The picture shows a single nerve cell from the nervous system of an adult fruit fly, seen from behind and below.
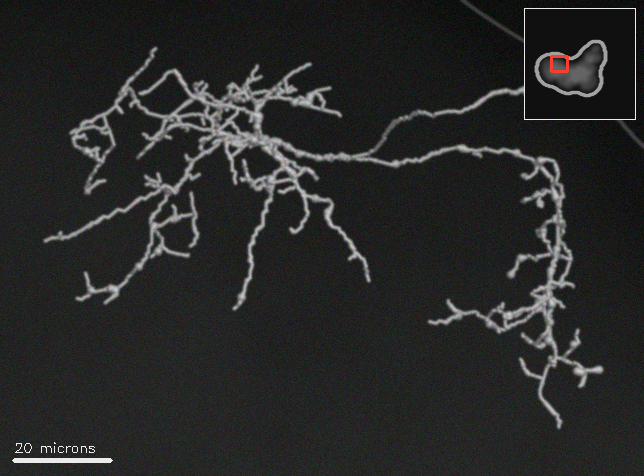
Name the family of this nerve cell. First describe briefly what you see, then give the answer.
By the scale bar it is about 120 microns wide in this view. The picture shows dozens of branch ends. Its broad class is central-brain intrinsic neuron. Its family is hemilineage SLPpm3.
